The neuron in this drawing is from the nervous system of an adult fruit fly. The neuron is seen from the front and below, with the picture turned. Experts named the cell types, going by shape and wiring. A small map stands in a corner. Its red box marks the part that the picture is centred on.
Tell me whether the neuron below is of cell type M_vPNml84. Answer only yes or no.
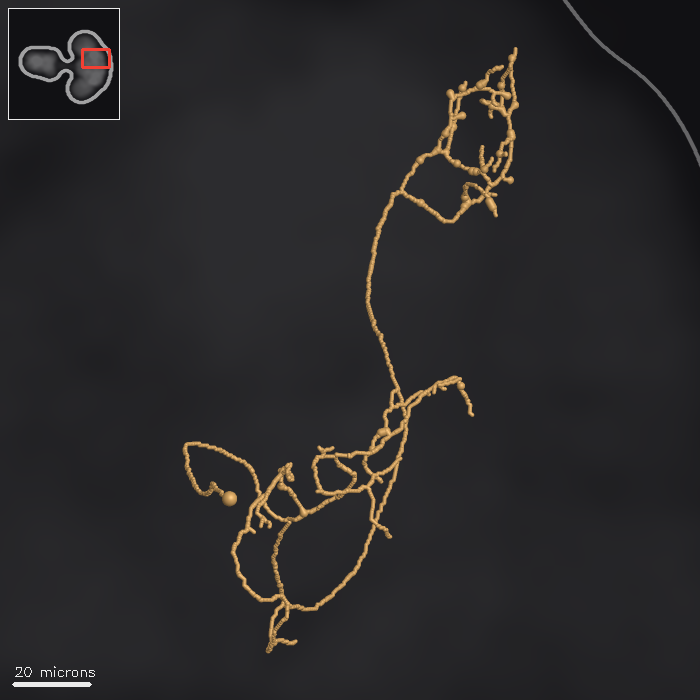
yes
